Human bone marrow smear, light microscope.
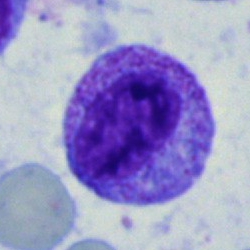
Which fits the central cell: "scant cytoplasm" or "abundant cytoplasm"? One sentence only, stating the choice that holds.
Its nucleus occupies most of the cell.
